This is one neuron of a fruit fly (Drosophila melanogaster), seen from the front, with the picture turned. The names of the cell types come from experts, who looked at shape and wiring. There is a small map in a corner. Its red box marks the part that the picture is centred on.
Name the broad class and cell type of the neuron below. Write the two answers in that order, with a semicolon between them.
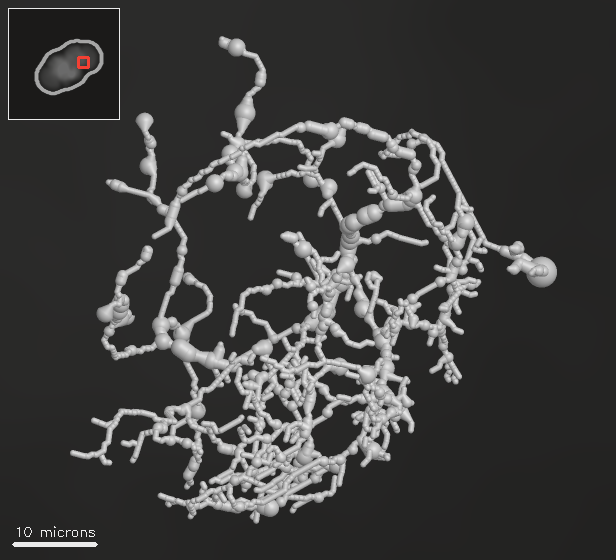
central-brain intrinsic neuron; CB0926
